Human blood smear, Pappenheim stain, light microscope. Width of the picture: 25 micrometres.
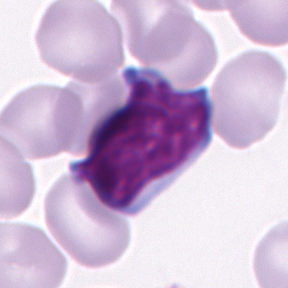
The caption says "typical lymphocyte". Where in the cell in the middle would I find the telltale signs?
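Nearly the whole cell is taken up by the nucleus. Around it lies only a scant rim of pale blue cytoplasm, seen best along the lower right edge.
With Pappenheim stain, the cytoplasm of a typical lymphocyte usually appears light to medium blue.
The pale blue of this rim is in keeping with that. The outline is irregular and angular rather than round, and a small pointed tag projects from the upper left corner.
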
